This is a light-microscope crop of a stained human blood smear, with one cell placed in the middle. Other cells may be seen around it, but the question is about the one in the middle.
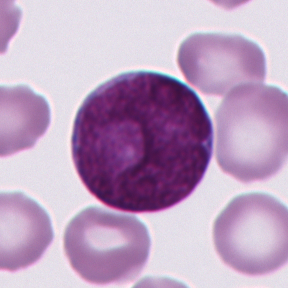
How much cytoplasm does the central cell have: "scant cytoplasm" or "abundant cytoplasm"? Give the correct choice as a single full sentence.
The cytoplasm of this cell is scant, a narrow rim.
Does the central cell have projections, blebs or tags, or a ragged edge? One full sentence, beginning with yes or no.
No, this cell's edge is smooth, without blebs, tags or ragged parts.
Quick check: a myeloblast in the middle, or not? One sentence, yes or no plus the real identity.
Yes, the middle cell here is a myeloblast.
